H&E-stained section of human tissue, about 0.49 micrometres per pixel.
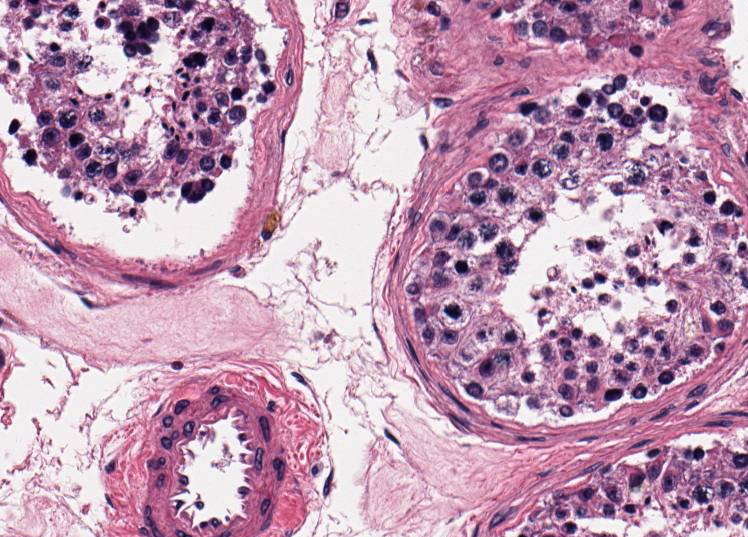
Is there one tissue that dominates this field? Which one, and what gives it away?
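I'd say this is seminiferous tubule: large round cell-filled tubules at upper left, right and lower right. Their lining is stratified, many cells deep, with rounded cells reaching toward a central lumen.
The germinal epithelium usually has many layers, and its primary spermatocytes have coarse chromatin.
Sure enough, many cells in the right tubule show large round nuclei with coarse, clumped dark chromatin.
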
